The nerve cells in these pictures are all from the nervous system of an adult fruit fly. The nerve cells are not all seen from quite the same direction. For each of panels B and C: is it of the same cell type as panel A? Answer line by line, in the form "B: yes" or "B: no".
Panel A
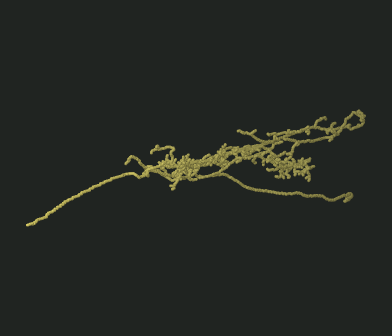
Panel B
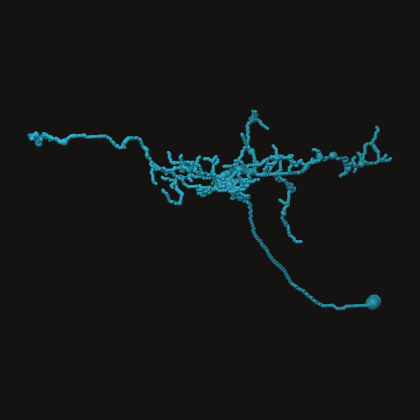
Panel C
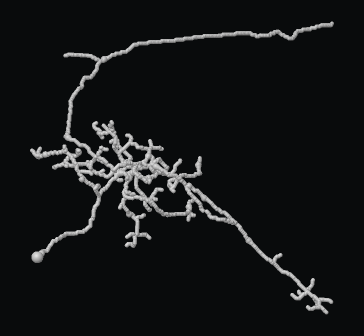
B: yes
C: yes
